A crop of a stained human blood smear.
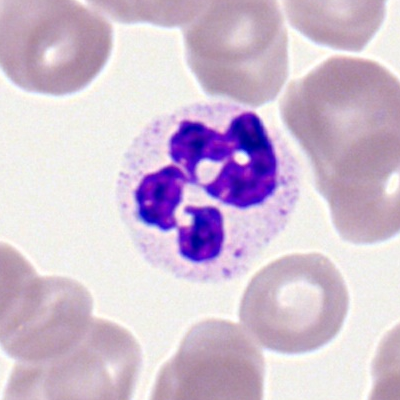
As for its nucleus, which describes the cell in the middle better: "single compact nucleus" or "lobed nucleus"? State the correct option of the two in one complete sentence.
Its nucleus is formed by two or more separate lobes or segments.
